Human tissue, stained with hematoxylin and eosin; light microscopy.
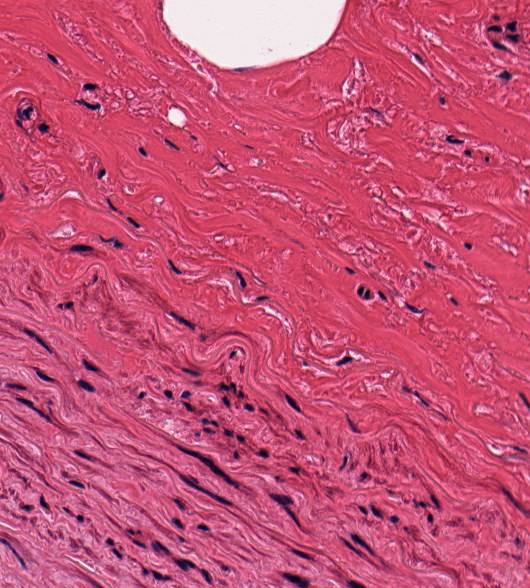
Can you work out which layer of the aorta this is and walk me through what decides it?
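This is the tunica adventitia. Thin, dark, spindle-shaped fibroblast nuclei lie scattered along collagen bundles that follow a wavy course.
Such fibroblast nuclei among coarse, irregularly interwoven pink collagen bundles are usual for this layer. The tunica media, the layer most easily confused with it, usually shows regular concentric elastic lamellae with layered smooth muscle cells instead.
Spindle nuclei are more numerous below than above, and a smooth-edged, rounded empty space sits at top centre.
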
